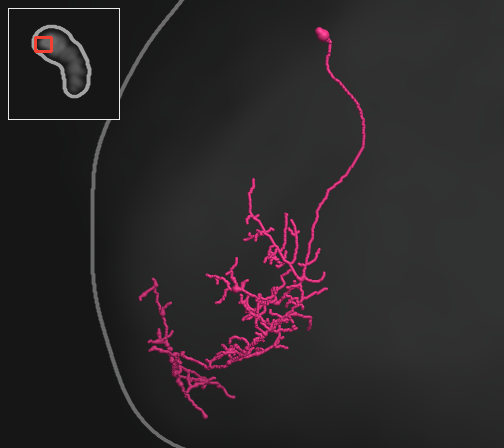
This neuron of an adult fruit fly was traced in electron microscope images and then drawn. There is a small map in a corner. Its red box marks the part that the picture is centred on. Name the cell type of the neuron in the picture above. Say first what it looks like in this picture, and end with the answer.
The picture shows dozens of branch ends. As drawn here it is taller than it is wide. It is a central-brain intrinsic neuron. It is of cell type CB1687.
